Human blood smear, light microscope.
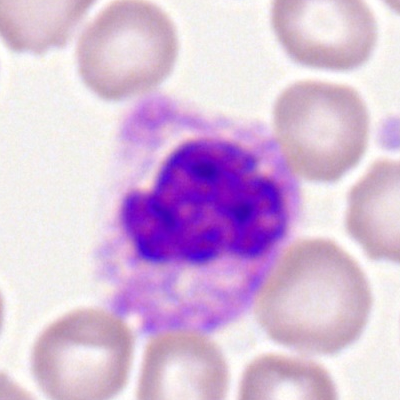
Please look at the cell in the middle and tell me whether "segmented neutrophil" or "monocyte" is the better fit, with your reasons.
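Segmented neutrophil, not monocyte. Checked first, the colour of the cytoplasm: it is pale lilac-pink.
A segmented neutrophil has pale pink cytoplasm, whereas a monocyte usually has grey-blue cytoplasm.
Checked next, the amount of cytoplasm: it is abundant and widest below and to the left of the nucleus. Then the outline, which is irregular, with a fairly straight left edge. Last, the nucleus, in which no nucleoli are visible.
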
